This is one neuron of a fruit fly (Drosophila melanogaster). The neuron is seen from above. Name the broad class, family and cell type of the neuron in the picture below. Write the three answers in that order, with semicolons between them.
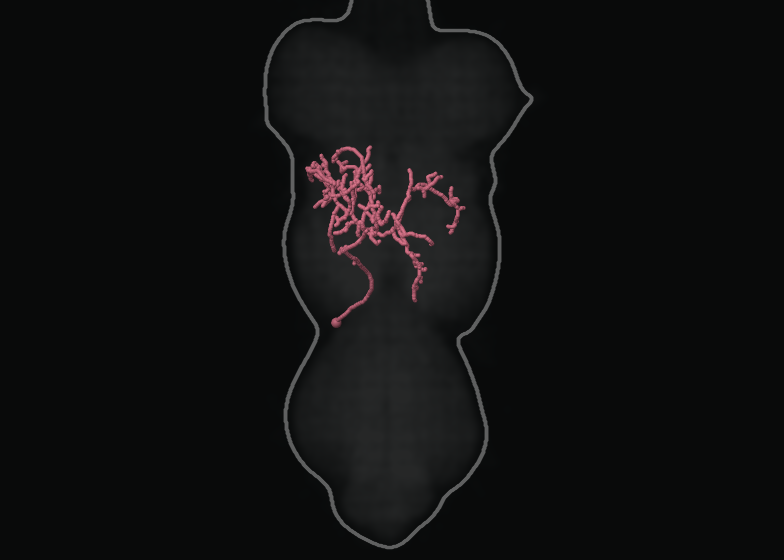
nerve-cord intrinsic neuron; hemilineage 06A; IN06A037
